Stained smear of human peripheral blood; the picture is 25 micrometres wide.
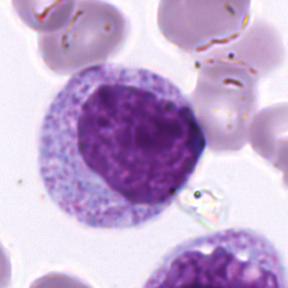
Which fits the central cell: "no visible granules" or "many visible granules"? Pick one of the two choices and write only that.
Many visible granules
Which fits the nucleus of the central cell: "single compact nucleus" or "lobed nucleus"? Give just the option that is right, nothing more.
Single compact nucleus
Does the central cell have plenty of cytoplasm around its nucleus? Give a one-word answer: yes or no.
Yes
